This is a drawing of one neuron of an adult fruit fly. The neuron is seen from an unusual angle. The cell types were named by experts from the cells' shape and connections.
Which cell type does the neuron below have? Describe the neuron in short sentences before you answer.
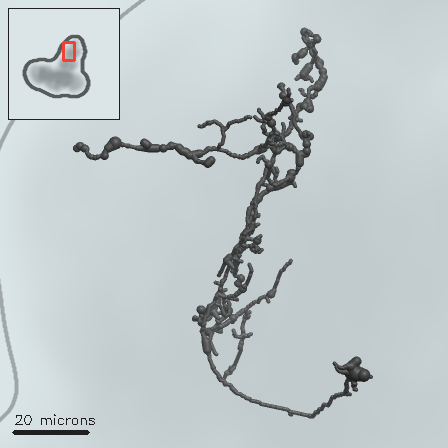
The cell body is at the lower right of the picture. By the scale bar it is about 100 microns tall in this view. Dozens of branch ends can be seen. It is a nerve-cord intrinsic neuron. Its cell type is IN14A038.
